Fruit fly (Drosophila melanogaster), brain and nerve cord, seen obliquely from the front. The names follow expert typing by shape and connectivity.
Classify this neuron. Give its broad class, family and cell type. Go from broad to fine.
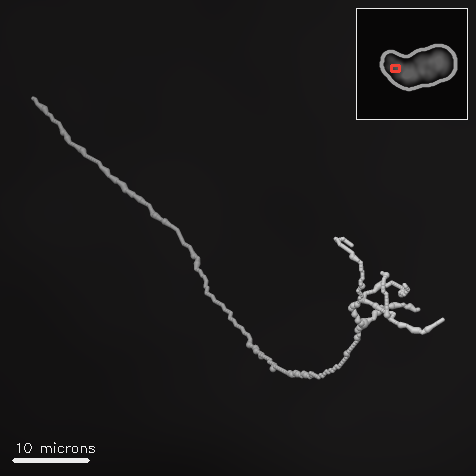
sensory neuron entering the nerve cord; class mechanosensory tactile; SNta20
